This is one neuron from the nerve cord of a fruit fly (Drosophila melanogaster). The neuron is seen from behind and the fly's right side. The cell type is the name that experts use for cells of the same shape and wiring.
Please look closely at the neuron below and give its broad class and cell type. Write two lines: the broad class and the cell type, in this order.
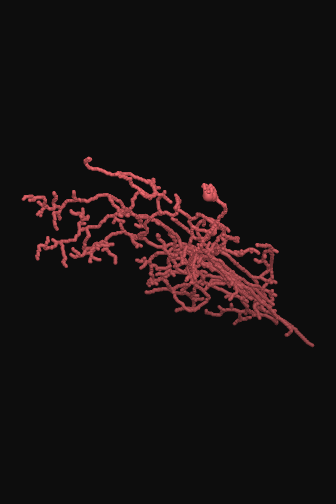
nerve-cord intrinsic neuron
INXXX364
